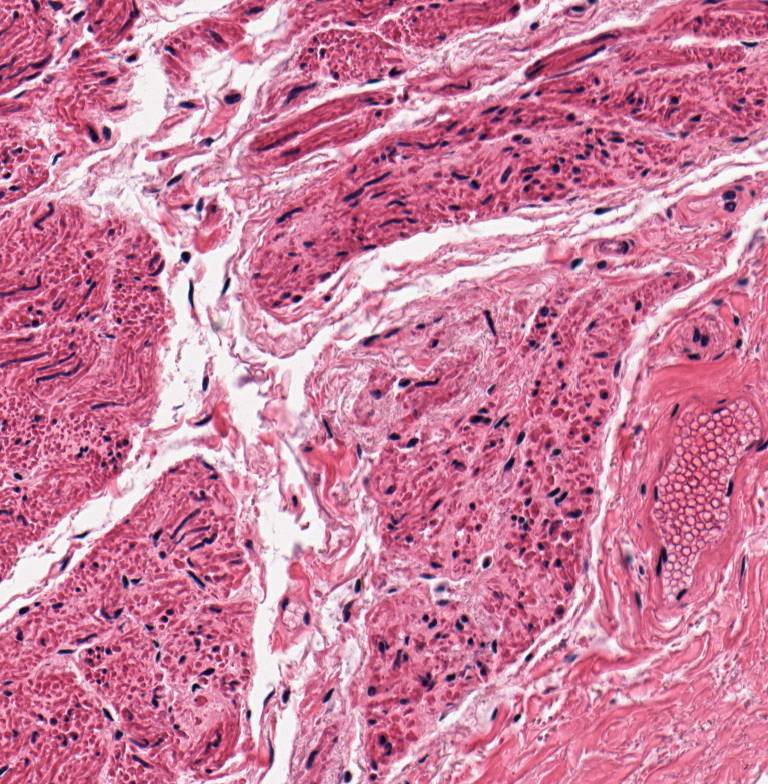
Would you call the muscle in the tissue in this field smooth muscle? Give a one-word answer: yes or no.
Yes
